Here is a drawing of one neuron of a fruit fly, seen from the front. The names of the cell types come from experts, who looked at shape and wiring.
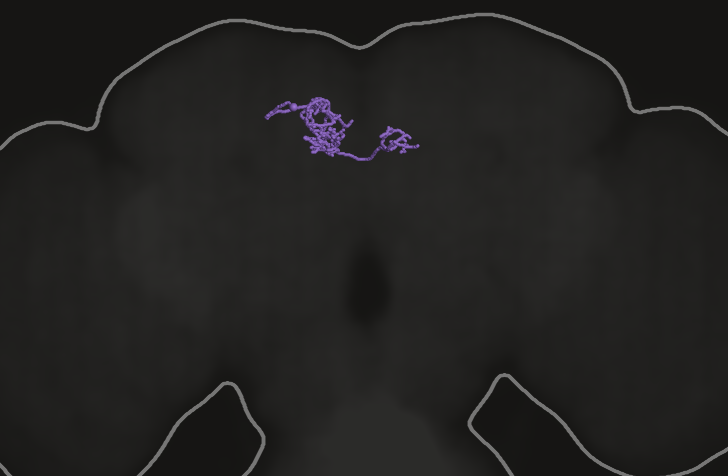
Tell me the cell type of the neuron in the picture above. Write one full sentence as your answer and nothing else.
The cell type of the neuron here is PAM08.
